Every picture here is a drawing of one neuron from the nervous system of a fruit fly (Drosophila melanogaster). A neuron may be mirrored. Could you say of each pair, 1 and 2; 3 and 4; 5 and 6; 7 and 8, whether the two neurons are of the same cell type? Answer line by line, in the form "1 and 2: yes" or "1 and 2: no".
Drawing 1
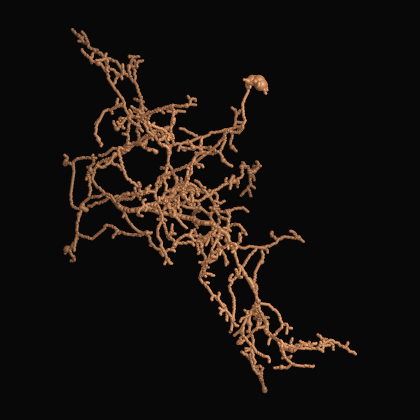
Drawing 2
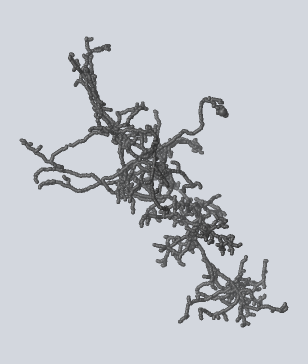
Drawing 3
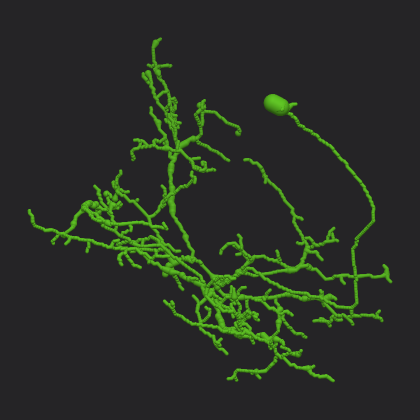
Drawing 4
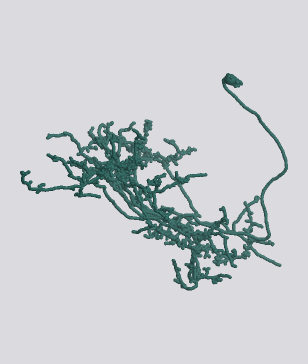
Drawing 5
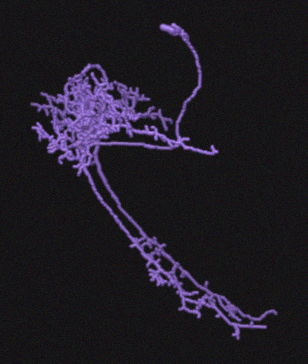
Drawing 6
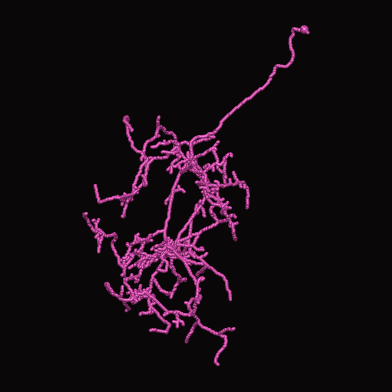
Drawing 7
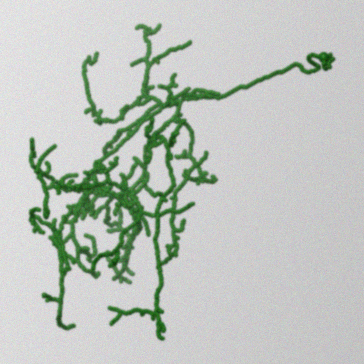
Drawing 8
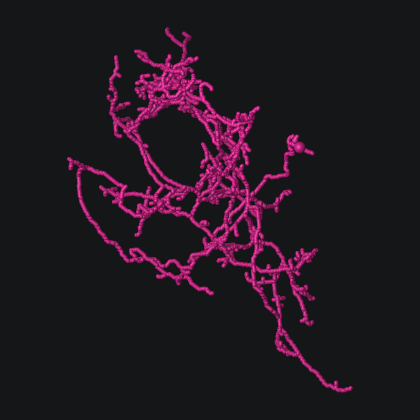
1 and 2: yes
3 and 4: yes
5 and 6: no
7 and 8: no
